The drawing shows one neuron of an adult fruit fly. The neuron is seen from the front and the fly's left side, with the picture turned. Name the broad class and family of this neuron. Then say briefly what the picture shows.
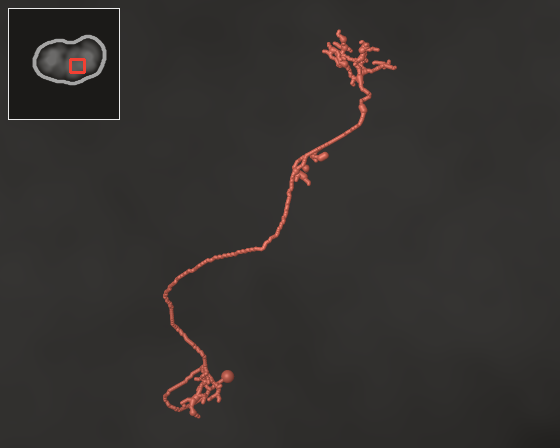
It is a central-brain intrinsic neuron. Its family is called class CX. The cell body can be seen at the bottom of the picture. In this view it is taller than it is wide.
